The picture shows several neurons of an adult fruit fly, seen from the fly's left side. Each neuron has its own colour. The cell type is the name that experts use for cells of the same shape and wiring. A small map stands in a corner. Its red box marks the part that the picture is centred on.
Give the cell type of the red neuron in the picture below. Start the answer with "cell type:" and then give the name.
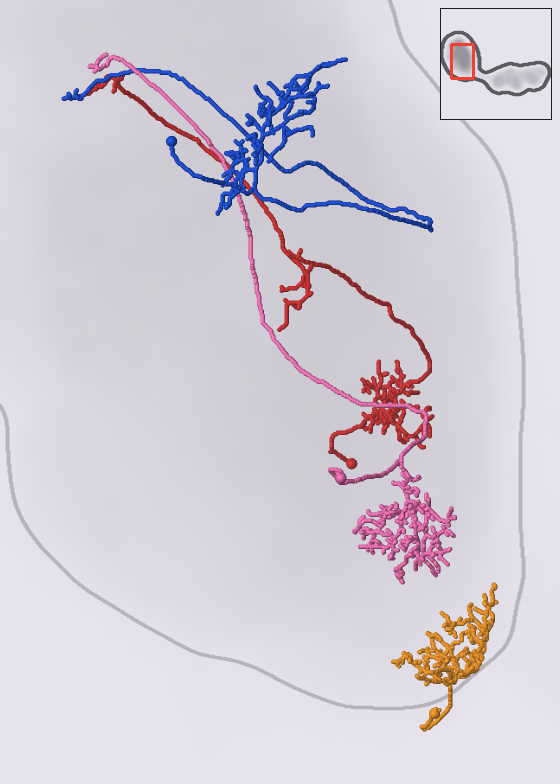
cell type: MeTu4a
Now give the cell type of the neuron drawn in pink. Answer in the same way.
cell type: MeTu1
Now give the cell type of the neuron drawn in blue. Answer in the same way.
cell type: MeTu3b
